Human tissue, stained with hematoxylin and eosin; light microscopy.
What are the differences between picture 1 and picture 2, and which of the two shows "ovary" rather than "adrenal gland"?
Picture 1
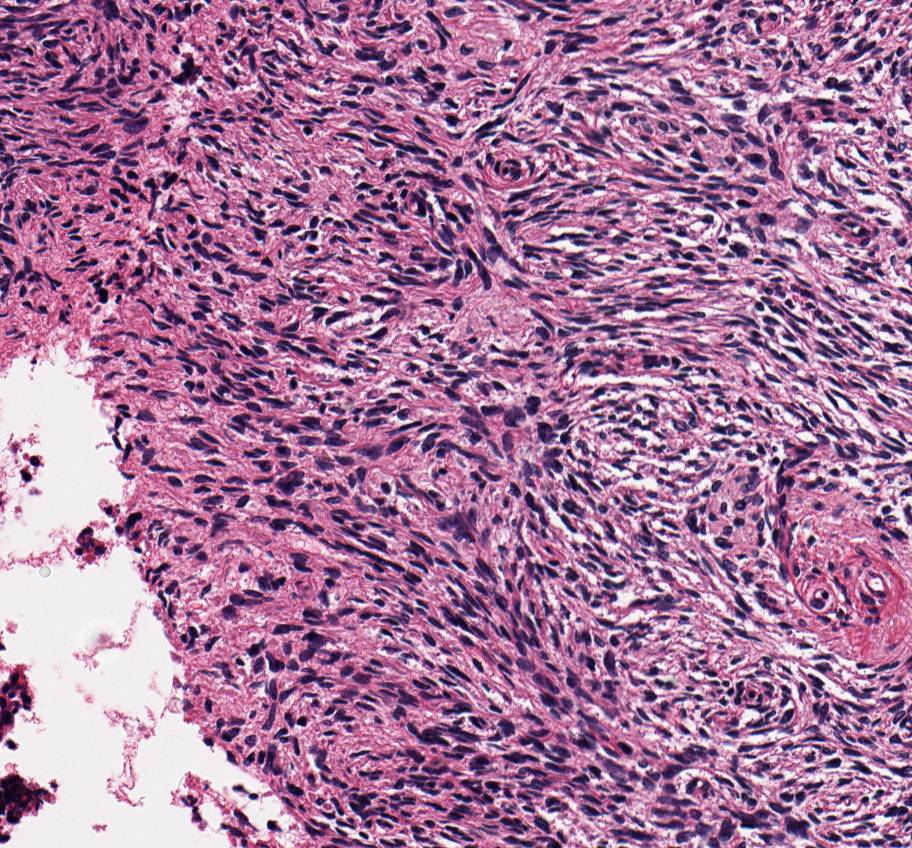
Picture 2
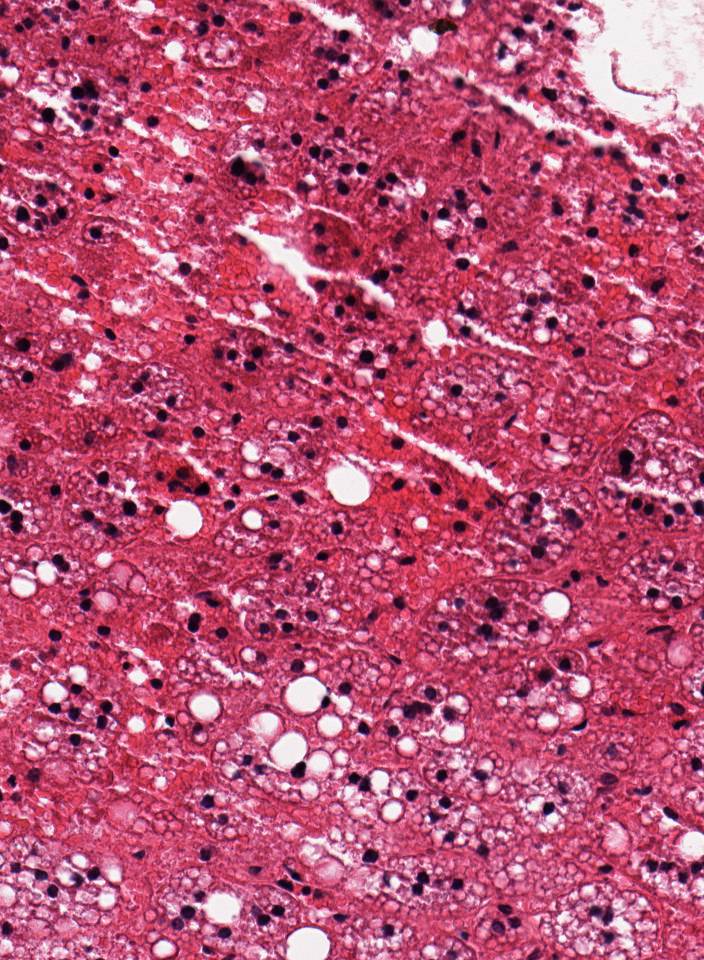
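The ovary appears in picture 1 and the adrenal gland in picture 2. Picture 1 is a densely cellular sheet of spindle cells in short interlacing fascicles that run in many different directions. Their nuclei are elongated and dark-staining, many with tapered or wavy ends, and their scant pale pink cytoplasm has indistinct borders merging into the surrounding stroma. Near the top centre and at the right side, spindle cells wrap concentrically around small vessels, forming whorls.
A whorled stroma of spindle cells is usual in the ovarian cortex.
The cells of picture 2 are different: many have bubbly cytoplasm filled with numerous small, clear, round vacuoles, and their nuclei are small, round and darkly stained. The upper part of that field has more solidly red cytoplasm, with fewer vacuoles, than the lower part. At the top right corner the tissue ends in a ragged edge, beyond which lies empty white space.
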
